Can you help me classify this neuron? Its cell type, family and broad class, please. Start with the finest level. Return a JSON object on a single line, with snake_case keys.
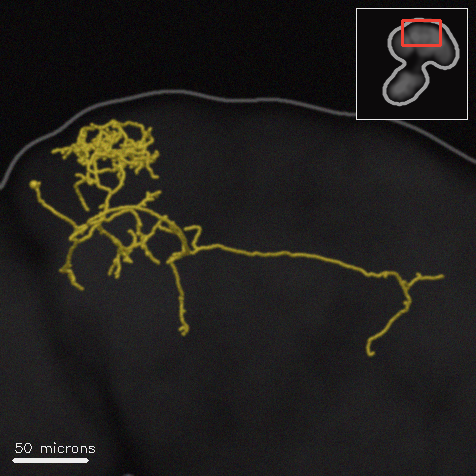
{"cell_type": "SLP227", "family": "hemilineage SLPav1_medial", "broad_class": "central-brain intrinsic neuron"}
